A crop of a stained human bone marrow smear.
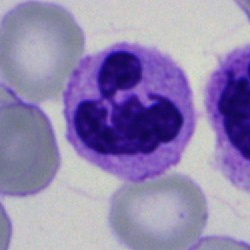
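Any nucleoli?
None that you can see.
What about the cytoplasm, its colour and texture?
Pale lilac, finely granular.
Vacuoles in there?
No, none.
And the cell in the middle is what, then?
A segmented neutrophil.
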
